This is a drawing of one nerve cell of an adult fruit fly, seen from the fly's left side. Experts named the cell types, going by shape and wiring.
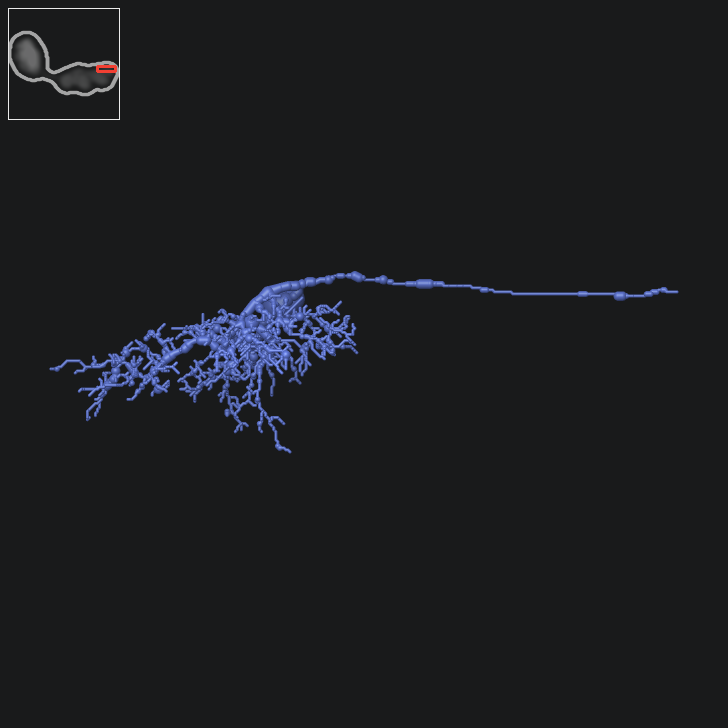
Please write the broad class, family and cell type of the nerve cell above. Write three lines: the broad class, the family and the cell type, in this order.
motor neuron of the nerve cord
MNad
MNad01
